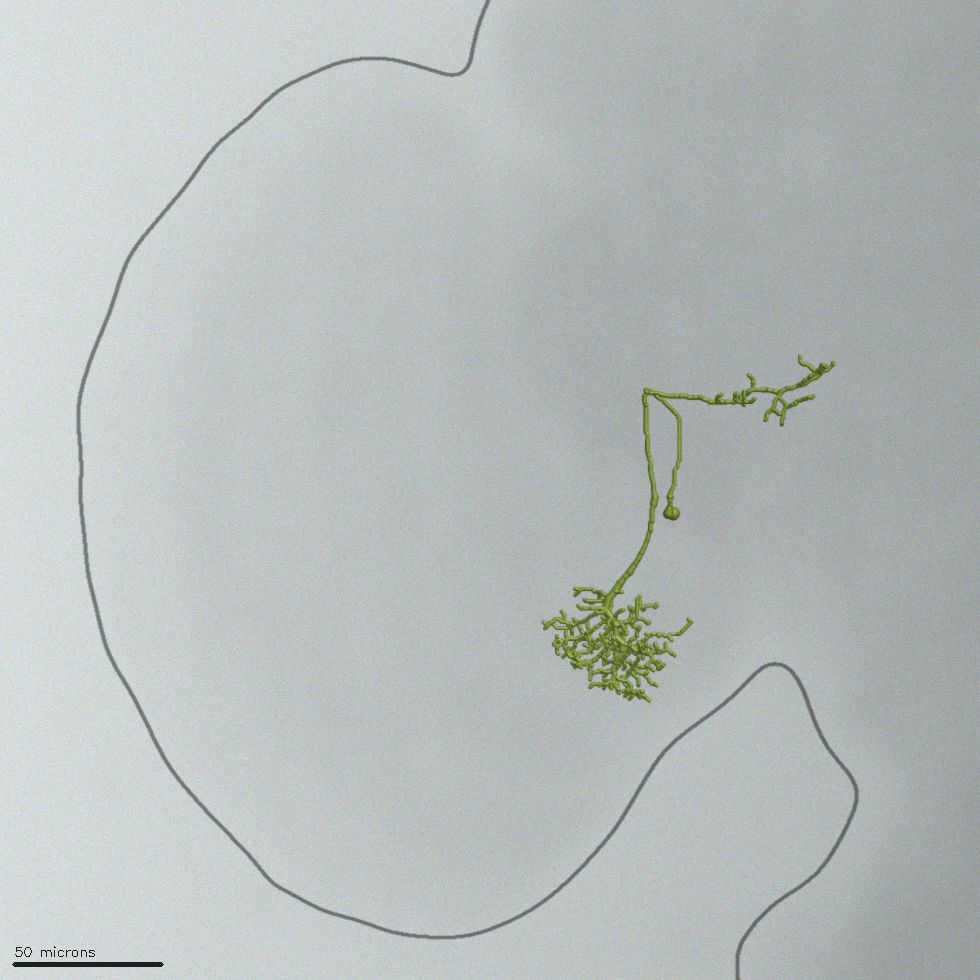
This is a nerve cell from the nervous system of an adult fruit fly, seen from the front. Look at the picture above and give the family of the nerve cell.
LC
